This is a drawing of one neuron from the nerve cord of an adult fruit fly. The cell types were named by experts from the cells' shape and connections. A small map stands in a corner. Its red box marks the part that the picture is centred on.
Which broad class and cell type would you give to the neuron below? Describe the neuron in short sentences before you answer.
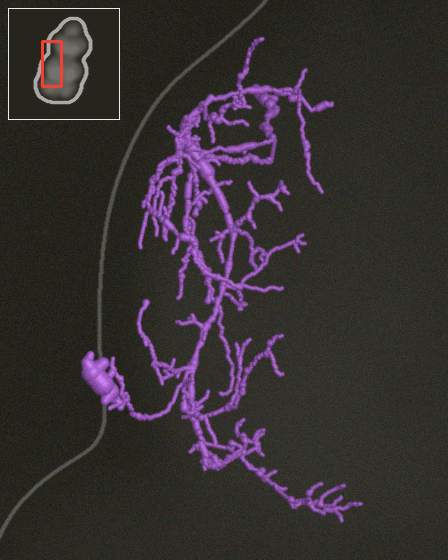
Dozens of branch ends can be seen. In this view it is taller than it is wide. It is a motor neuron of the nerve cord. It is of cell type Pleural remotor/abductor MN.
